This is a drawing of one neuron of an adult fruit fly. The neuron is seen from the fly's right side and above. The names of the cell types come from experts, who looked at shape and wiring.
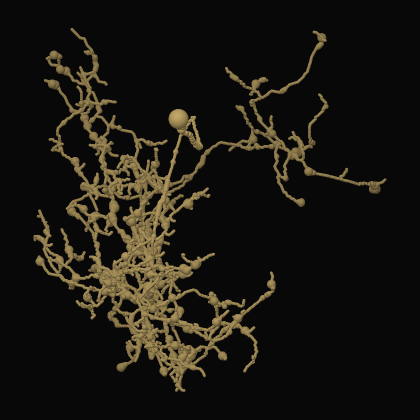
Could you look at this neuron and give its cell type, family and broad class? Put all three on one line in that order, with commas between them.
PVLP081, hemilineage VLPl4_anterior, central-brain intrinsic neuron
